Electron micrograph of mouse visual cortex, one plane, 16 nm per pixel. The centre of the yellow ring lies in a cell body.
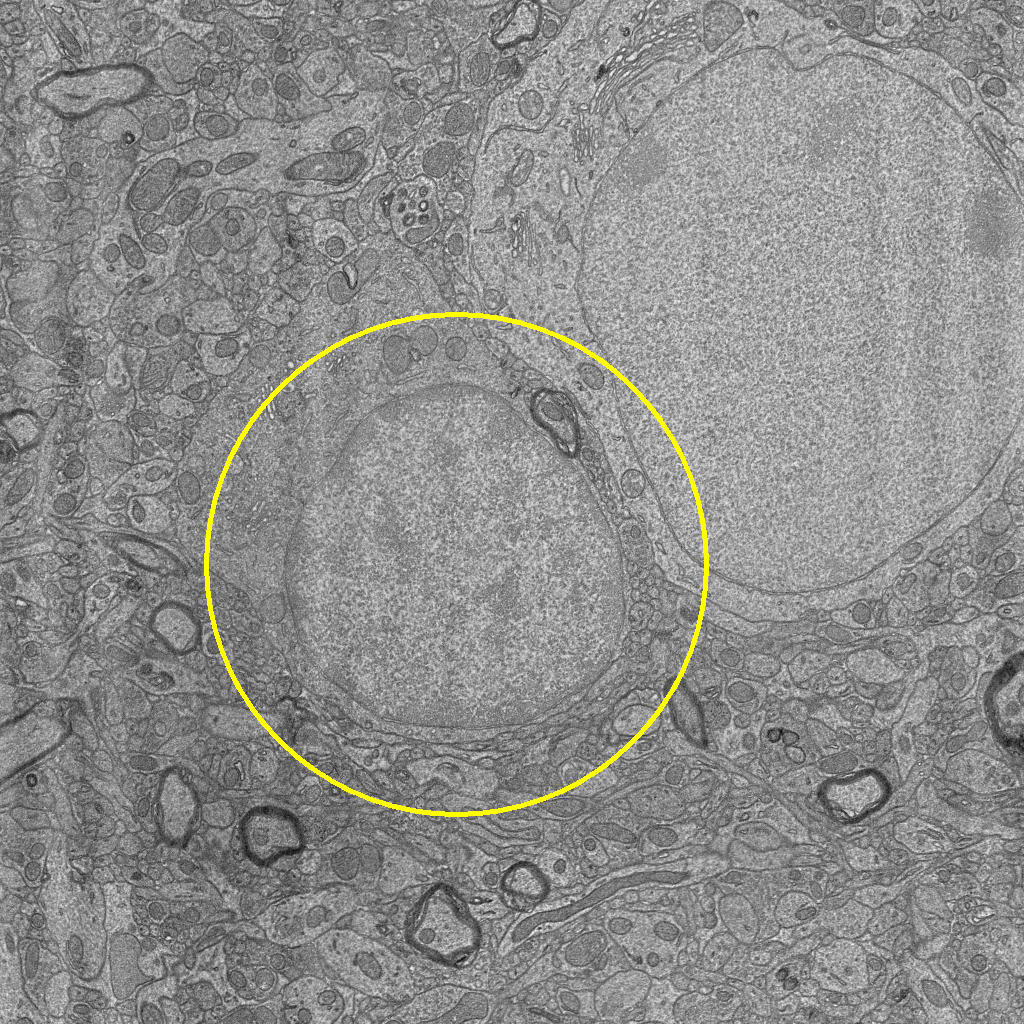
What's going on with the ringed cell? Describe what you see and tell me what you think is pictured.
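Within the ring sits the whole nucleus, rounded with a flatter lower side, its envelope smooth without deep folds. Small stacks of short parallel membranes lie in the cytoplasm at the upper left, and a few mitochondria line the body's upper edge. That's an oligodendrocyte.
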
